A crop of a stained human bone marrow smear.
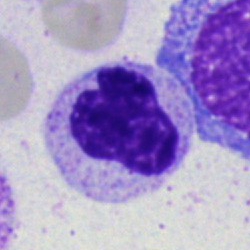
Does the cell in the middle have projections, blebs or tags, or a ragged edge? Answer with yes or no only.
No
